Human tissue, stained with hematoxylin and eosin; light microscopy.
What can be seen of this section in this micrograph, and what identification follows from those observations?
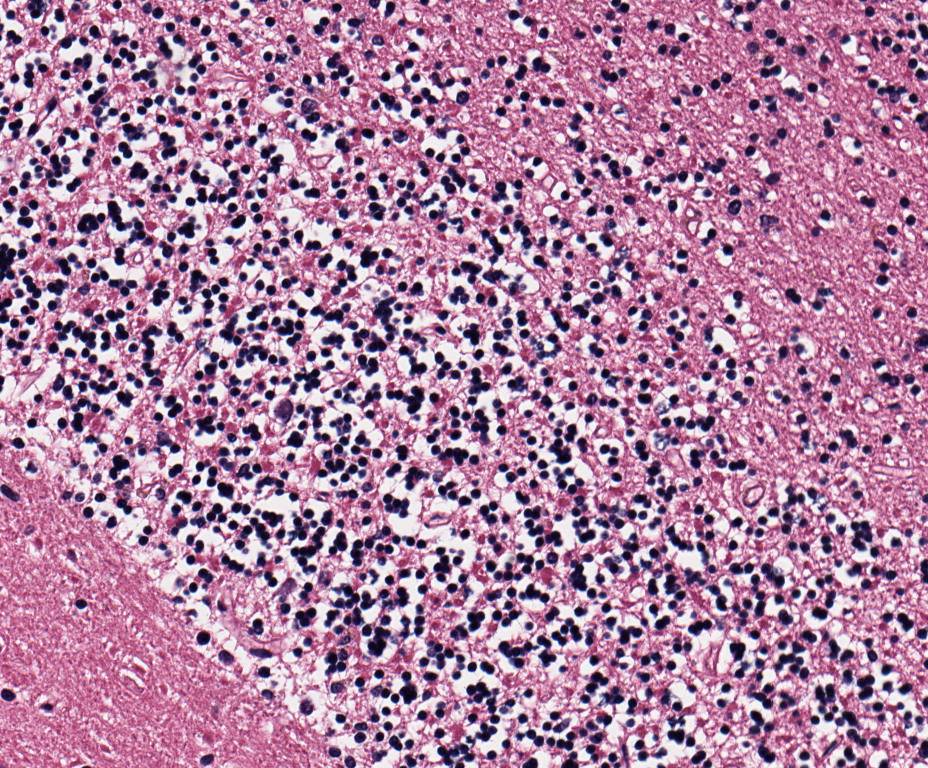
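Look at the dense central band: its nuclei are small, round and uniformly dark blue-black, with little visible cytoplasm. Small irregular pink patches lie between them. Upper right is a pink, finely fibrillar zone with far fewer nuclei. This is cerebellum.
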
